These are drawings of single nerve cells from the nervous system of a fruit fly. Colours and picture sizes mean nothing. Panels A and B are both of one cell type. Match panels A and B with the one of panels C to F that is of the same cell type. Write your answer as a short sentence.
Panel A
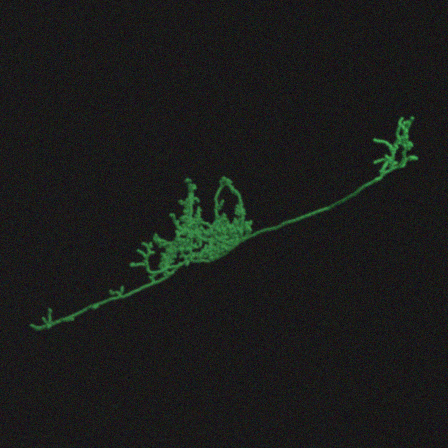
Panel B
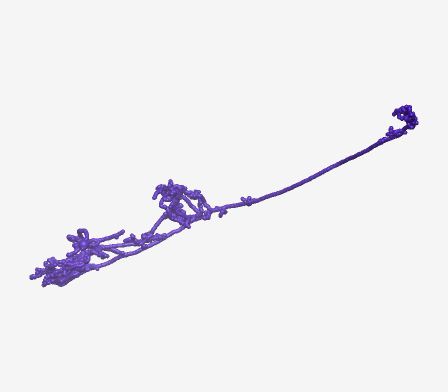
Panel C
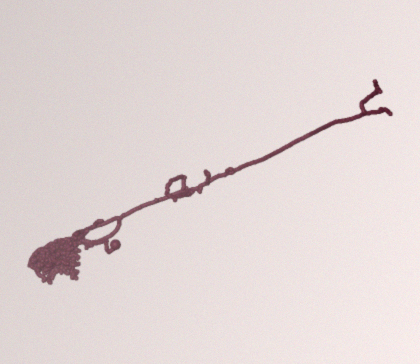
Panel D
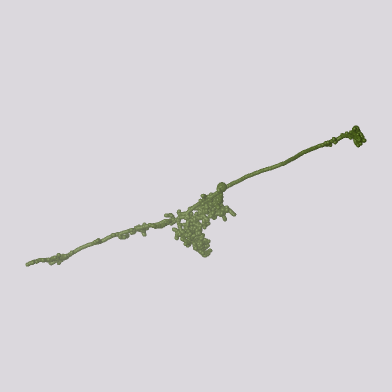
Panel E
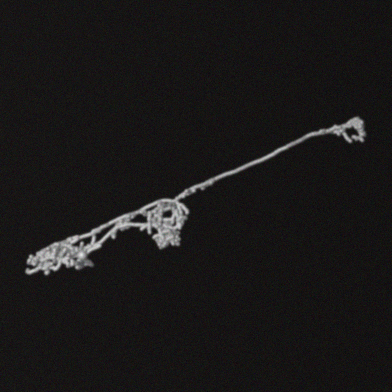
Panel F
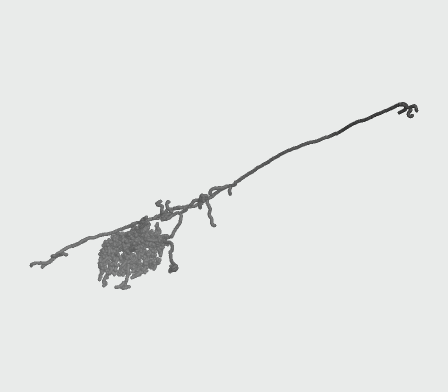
Panel E is of the same cell type.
